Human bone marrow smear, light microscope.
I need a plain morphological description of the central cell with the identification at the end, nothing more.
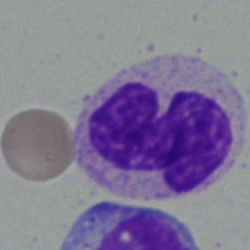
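Round and smooth is how the outline looks to me. A deep notch cuts into the nucleus from its upper edge, giving it a kidney shape. Its chromatin is dark purple and coarsely clumped, with paler streaks. Fine purple granules are scattered through the cytoplasm. So this is a band neutrophil.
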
